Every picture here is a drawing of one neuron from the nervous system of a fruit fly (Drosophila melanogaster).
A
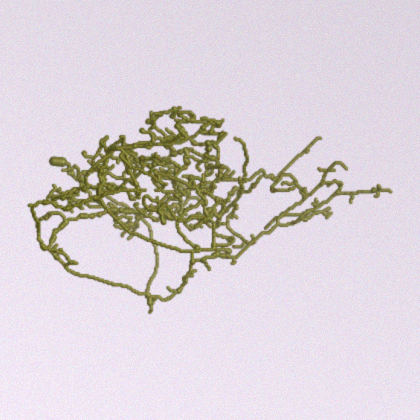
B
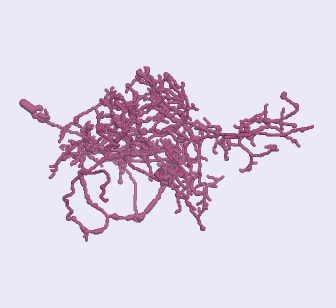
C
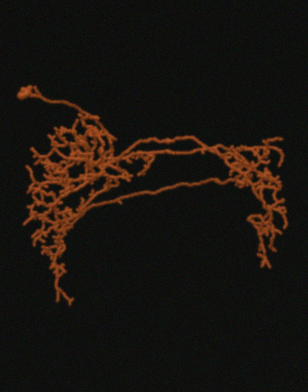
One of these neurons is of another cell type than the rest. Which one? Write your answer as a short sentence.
The neuron in picture C is of another cell type than the rest.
